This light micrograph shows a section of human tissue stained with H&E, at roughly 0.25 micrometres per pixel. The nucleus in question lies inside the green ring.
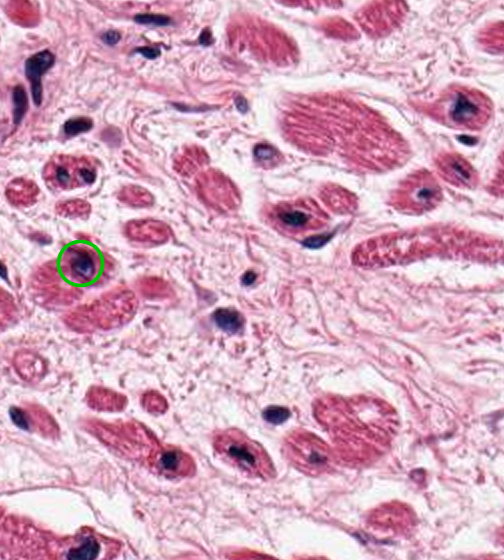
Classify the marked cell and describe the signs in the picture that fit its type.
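This is a cardiomyocyte. The nucleus is dark and densely stained, with an irregular, somewhat angular outline. The cytoplasm is pink and finely speckled. The cell appears as a rounded profile, cut across, packed closely beside other rounded pink profiles in a small cluster, with pale wispy fibres around the cluster.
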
